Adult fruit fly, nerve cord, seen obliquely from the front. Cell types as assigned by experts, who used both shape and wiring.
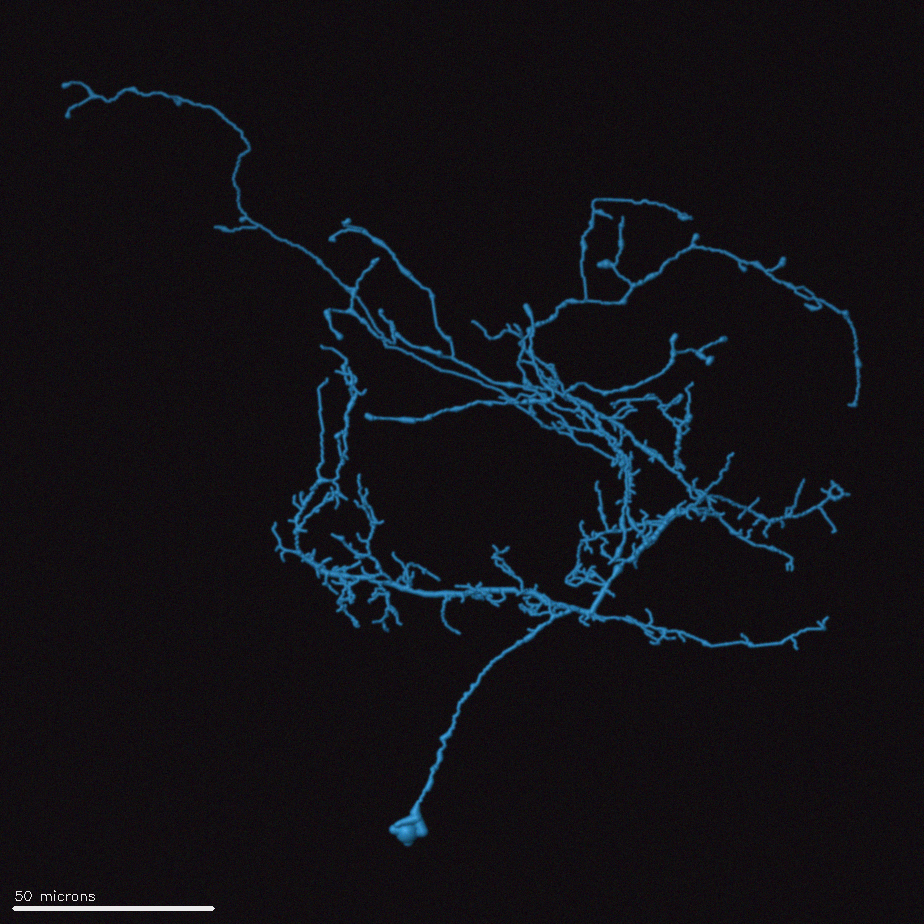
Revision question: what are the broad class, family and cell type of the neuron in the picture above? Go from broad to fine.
nerve-cord intrinsic neuron; hemilineage 12A; vPR6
